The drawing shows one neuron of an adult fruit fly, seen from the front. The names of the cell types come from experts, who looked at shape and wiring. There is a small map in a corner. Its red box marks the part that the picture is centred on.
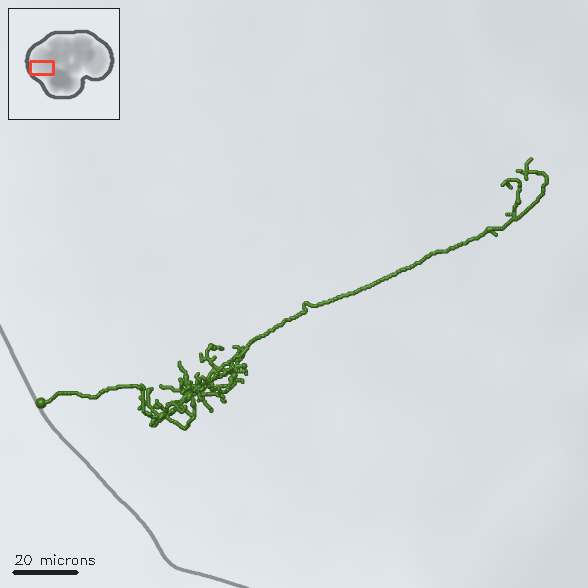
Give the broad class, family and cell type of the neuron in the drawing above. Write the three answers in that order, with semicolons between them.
optic-lobe intrinsic neuron; Tm; Tm5c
